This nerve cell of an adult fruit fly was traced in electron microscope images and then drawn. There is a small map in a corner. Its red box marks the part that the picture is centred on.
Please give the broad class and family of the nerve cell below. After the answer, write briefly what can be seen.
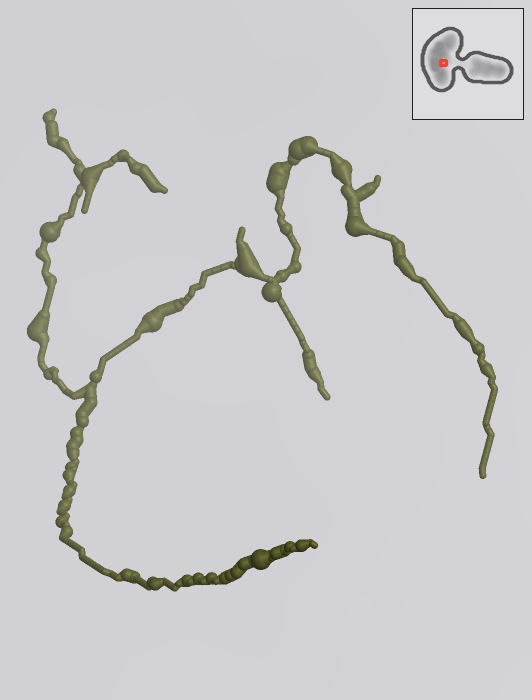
Its broad class is sensory neuron entering the brain. The name of its family is class mechanosensory. It is in the brain and does not reach the nerve cord. The drawing shows no cell body. It has a dozen or fewer branch ends.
